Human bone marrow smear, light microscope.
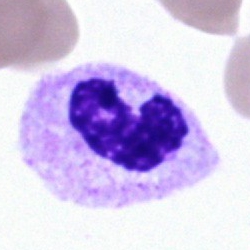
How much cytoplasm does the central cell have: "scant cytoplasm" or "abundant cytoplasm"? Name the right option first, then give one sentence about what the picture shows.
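Abundant cytoplasm. The cytoplasm is abundant and forms a wide zone around the nucleus.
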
